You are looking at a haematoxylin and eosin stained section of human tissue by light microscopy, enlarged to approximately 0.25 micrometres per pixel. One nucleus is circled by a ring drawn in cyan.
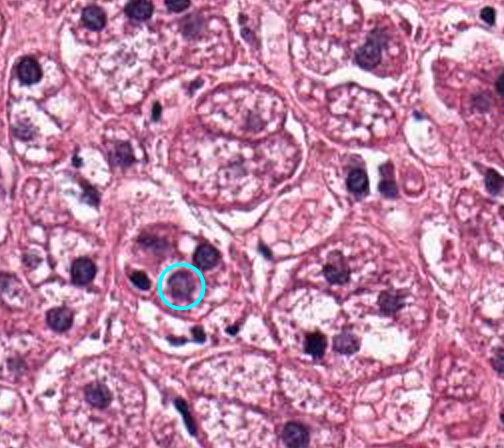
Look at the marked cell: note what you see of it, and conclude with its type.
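The nucleus is round to slightly oval, with a smooth, even outline. The nucleus stains a mottled purple inside rather than a solid dark tone. The nucleus is surrounded by pink, finely granular cytoplasm containing a few small clear spaces, and no sharp boundary separates it from the neighbouring cells. The cell lies within a small rounded group of cells with several other nuclei, enclosed by a thin pink rim. The marked cell is an adrenal cortical cell.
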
